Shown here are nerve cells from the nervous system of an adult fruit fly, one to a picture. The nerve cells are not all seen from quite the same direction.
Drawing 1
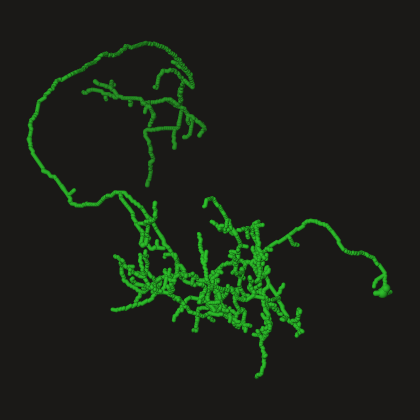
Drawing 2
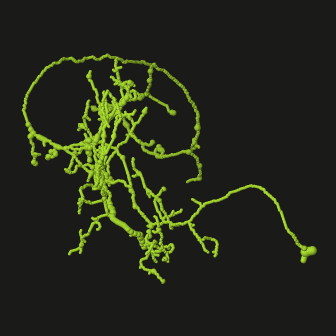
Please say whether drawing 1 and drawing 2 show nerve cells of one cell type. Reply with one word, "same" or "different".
different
